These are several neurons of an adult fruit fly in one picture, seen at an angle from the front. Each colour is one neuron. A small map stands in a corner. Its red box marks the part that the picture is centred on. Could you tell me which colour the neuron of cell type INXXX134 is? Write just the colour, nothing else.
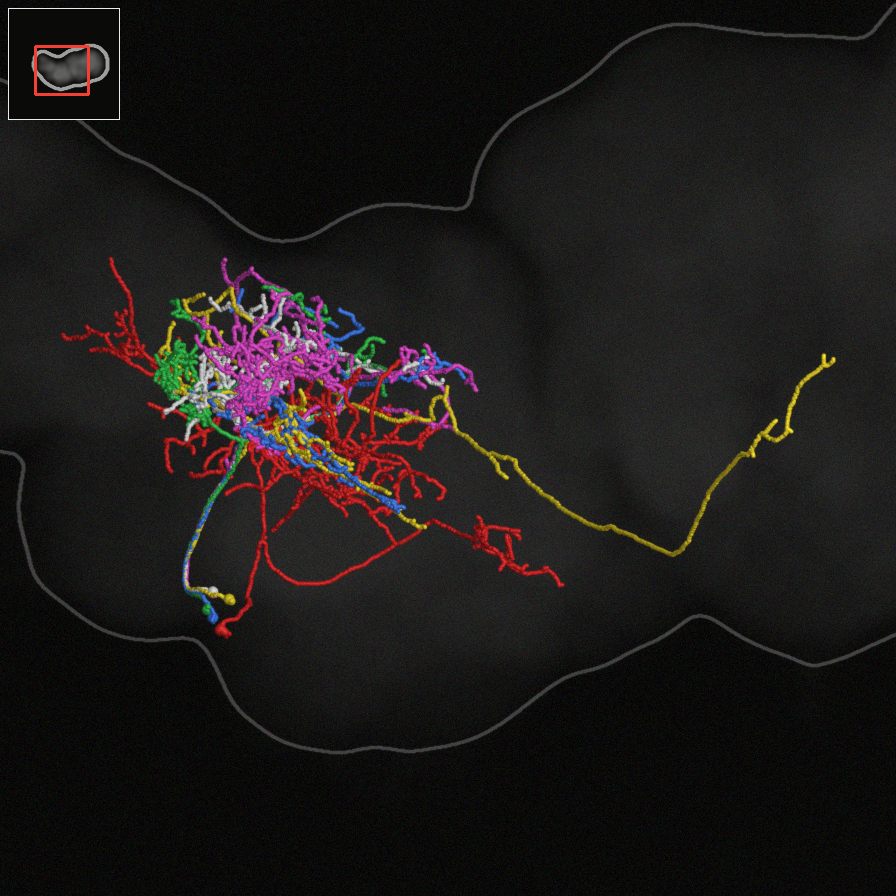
red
